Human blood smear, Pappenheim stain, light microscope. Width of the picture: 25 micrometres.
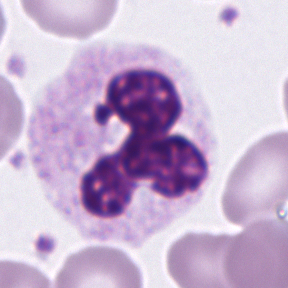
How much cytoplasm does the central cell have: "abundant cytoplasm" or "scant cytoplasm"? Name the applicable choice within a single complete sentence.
The cytoplasm of this cell is abundant.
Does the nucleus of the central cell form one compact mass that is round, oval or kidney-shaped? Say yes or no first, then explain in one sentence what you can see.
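No. The nucleus is divided into three joined lobes.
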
